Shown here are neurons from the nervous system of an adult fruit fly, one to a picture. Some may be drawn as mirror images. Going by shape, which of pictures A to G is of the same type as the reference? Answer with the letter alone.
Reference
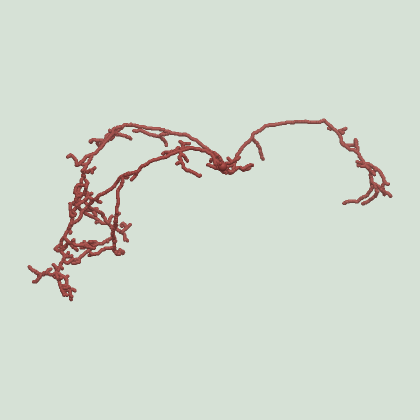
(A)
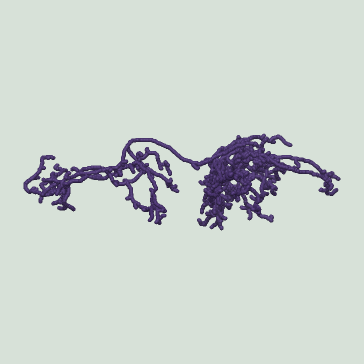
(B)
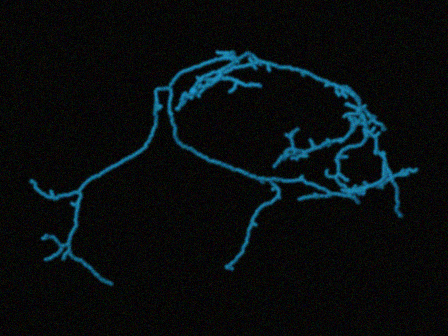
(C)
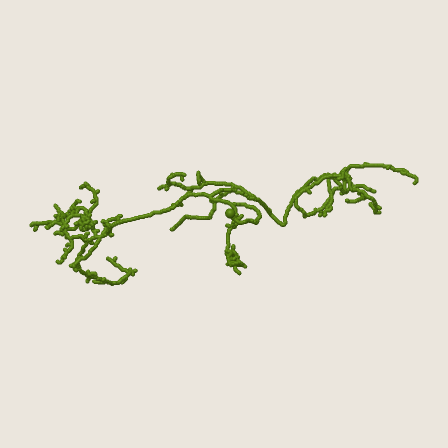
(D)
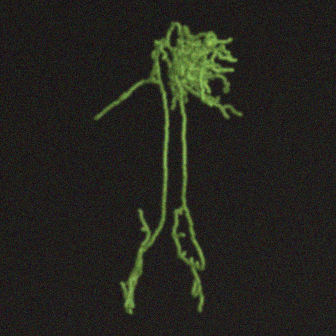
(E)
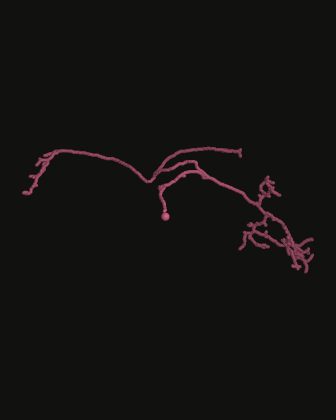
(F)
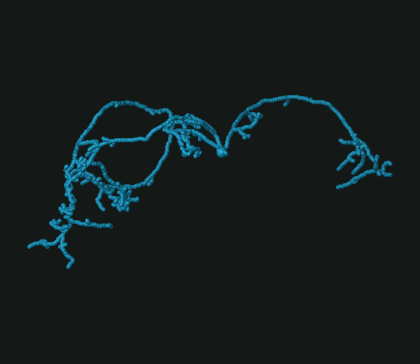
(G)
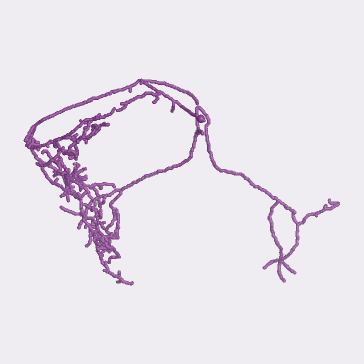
F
